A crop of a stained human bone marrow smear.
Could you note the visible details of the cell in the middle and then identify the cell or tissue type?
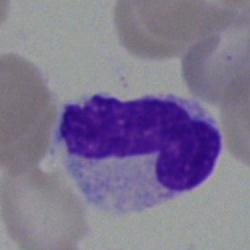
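Notice the nucleus running as an elongated band that bends downward at its right end. Its chromatin is dense and dark purple. Most of the cytoplasm sits below the nucleus, and it carries fine, faint granules. It's a band neutrophil.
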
